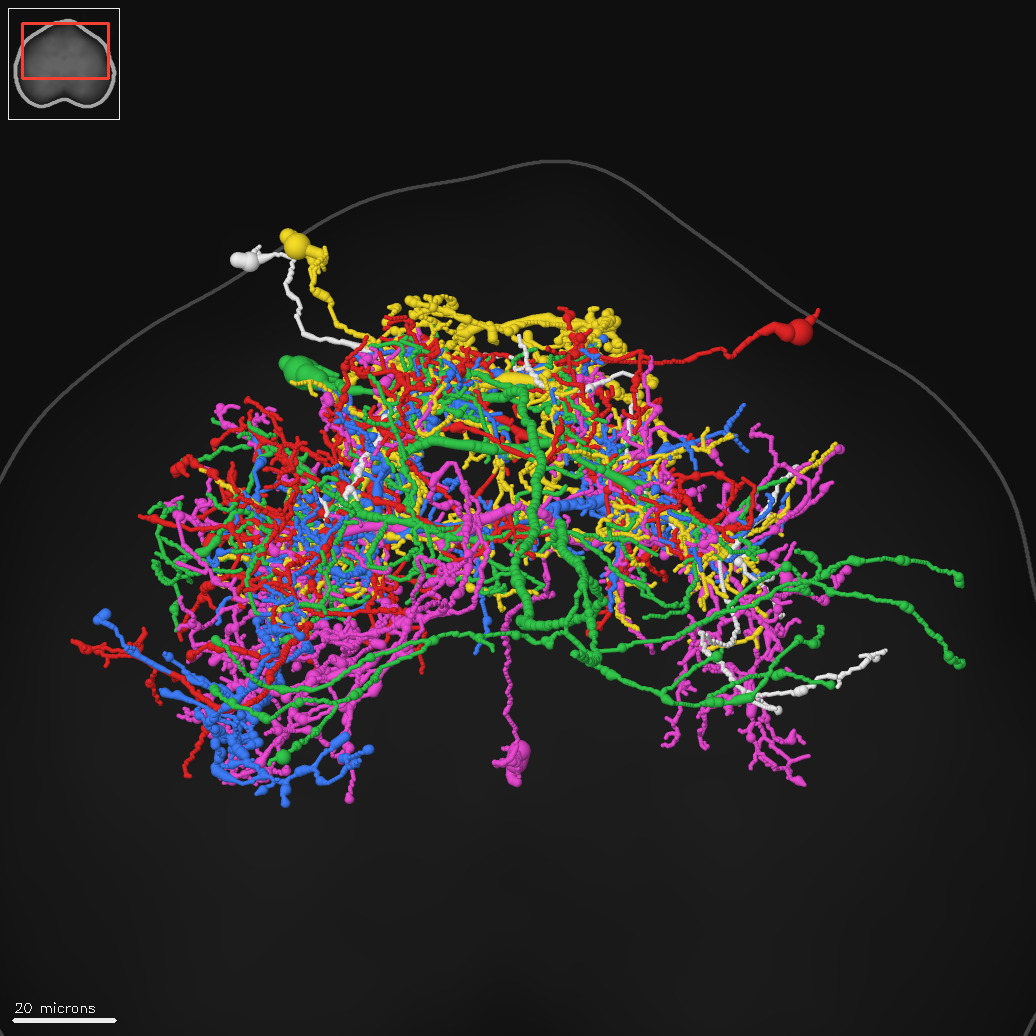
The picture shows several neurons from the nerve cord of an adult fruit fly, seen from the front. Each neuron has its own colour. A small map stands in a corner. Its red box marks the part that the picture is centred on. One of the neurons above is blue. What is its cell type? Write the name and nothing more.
IN03B029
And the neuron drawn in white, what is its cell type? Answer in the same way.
INXXX270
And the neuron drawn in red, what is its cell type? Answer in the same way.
IN12B054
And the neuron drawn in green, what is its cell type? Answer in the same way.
ANXXX071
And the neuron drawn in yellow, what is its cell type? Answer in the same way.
INXXX111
